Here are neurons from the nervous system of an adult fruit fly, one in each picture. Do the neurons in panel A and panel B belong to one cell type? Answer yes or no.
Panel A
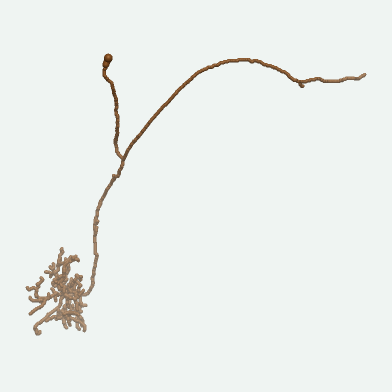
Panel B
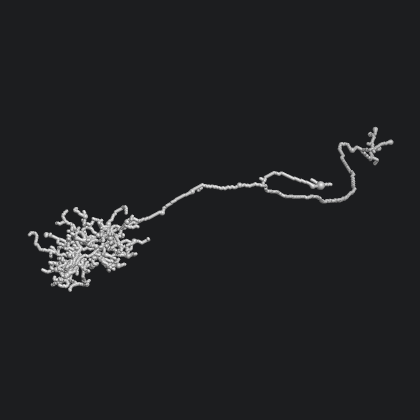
yes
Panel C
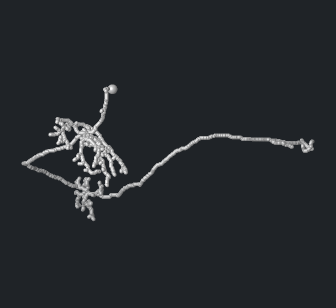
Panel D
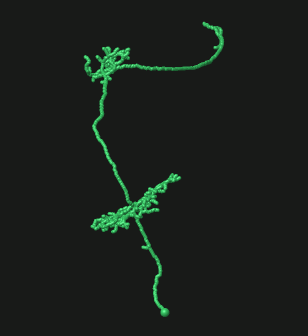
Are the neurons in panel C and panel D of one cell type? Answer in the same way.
yes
